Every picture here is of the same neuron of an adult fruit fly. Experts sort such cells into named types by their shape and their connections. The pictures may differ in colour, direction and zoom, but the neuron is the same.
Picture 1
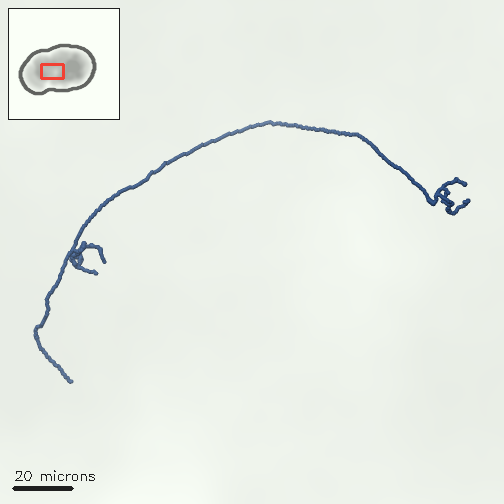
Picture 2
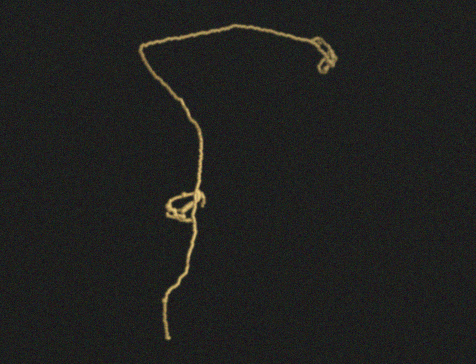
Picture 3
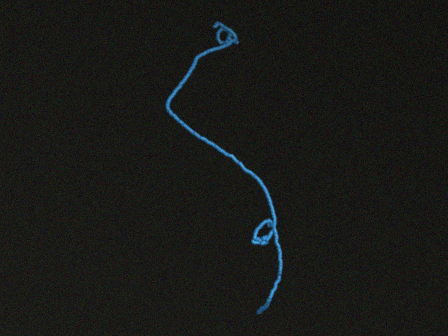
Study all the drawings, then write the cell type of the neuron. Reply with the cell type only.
ORN_DA4l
